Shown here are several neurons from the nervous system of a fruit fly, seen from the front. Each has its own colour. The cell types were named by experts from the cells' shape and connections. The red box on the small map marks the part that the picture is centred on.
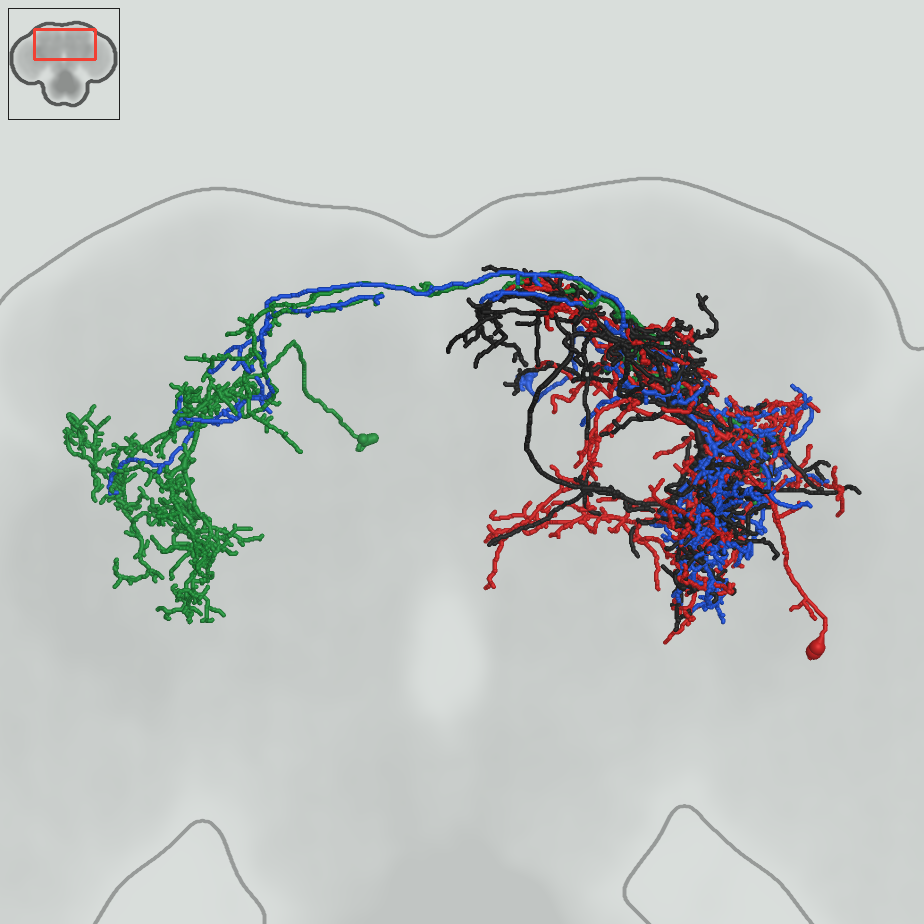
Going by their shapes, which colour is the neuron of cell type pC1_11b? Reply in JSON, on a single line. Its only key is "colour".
{"colour": "blue"}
